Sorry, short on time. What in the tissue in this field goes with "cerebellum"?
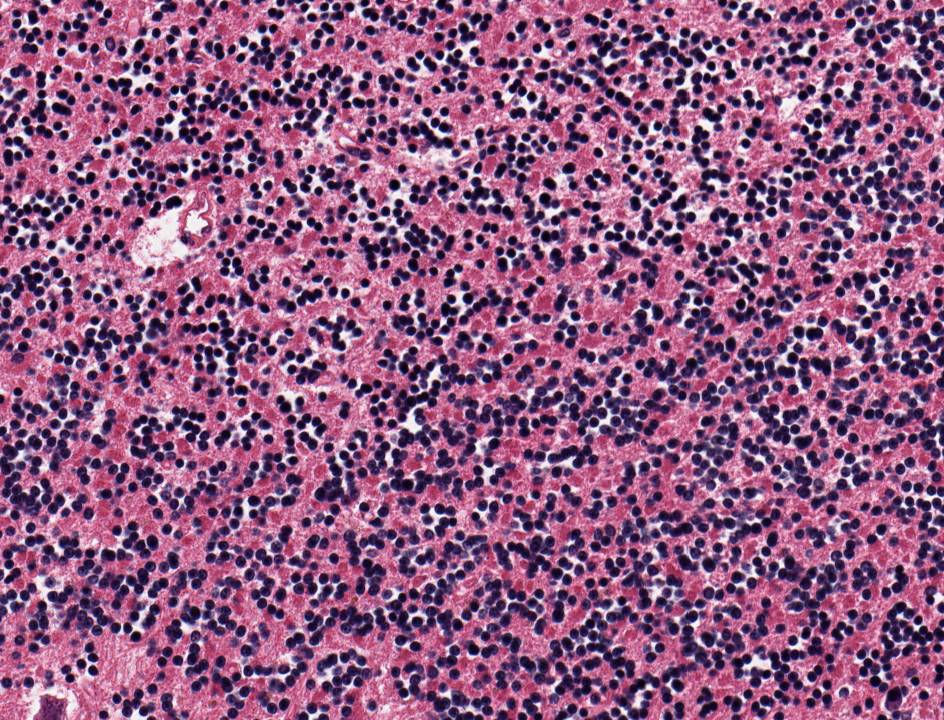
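The tissue is cerebellum.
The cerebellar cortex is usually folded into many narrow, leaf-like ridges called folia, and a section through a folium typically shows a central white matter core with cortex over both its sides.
Neither pattern appears here: small round dark nuclei fill the whole field evenly, with no layers or separate units. The nuclei are uniform and darkly stained, with very little cytoplasm visible around them. Between them lie irregular pink, finely fibrillary patches free of nuclei. No epithelium, glands or tubules are present.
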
